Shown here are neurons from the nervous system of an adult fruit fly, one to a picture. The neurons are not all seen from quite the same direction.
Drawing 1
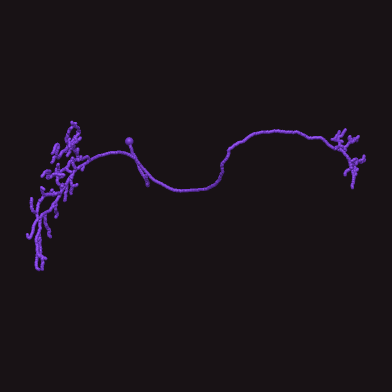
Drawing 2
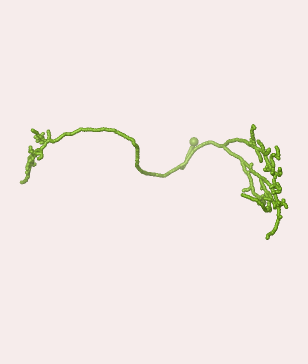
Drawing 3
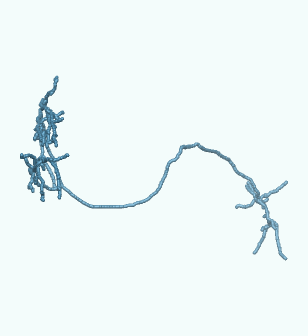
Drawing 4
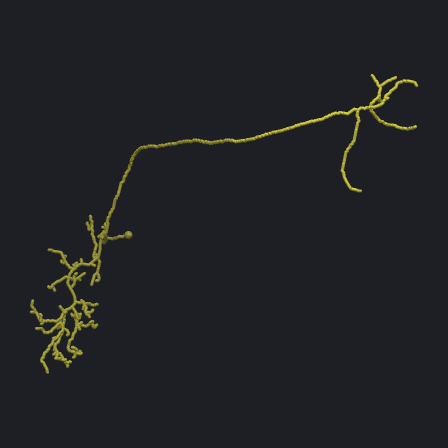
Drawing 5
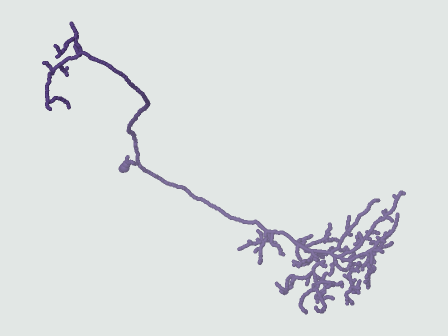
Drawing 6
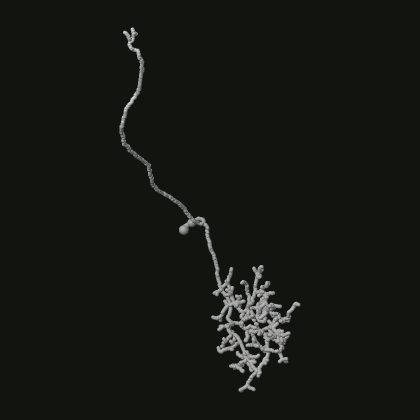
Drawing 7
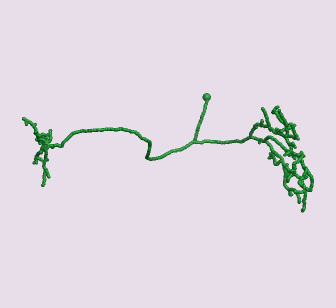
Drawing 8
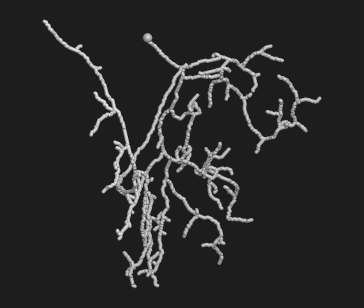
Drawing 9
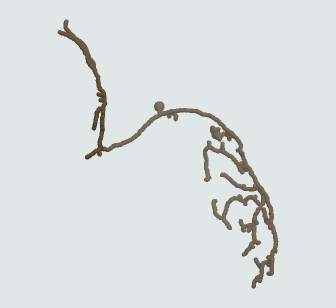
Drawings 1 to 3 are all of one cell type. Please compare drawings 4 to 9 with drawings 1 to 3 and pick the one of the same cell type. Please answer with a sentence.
Drawing 7 shows a neuron of the same cell type.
